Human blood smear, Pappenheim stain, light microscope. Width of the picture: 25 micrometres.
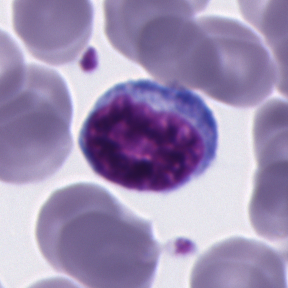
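Typical lymphocyte, nucleated cell at centre; stained human peripheral blood smear, light microscope. Cell about 12 by 10 micrometres; nucleus about 10 by 8 micrometres, filling about 70% of cell area. Nucleus off-centre toward lower left; chromatin dark purple, coarsely clumped. Cytoplasm blue, deeper blue at outer edge than next to nucleus.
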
